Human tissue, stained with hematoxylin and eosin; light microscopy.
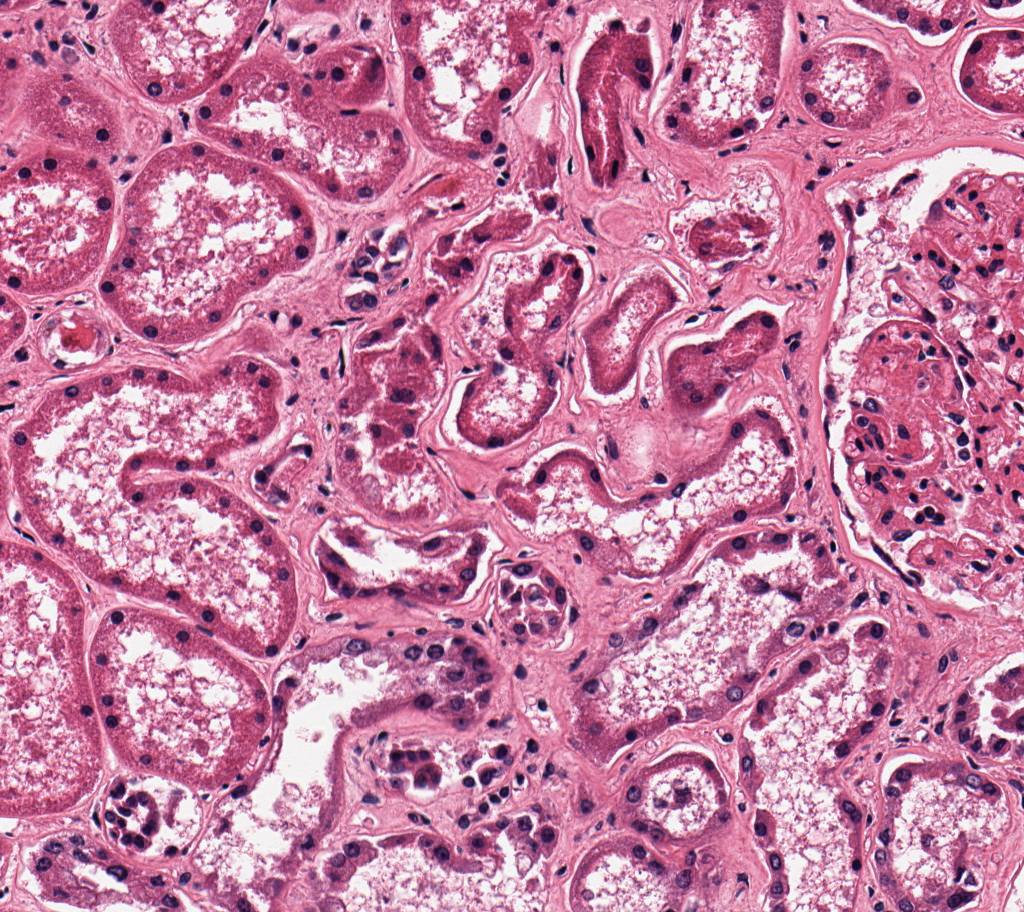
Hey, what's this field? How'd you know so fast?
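This is cortical labyrinth of the kidney. Closely packed round-to-oval tubules fill most of the field; a glomerulus, a capillary tuft in a thin-walled capsule, sits at the right edge.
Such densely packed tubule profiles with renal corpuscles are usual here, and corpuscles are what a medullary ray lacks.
Many lining cells are pale and vacuolated, with dark basal nuclei.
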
